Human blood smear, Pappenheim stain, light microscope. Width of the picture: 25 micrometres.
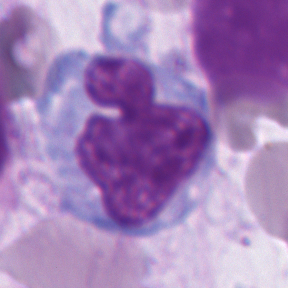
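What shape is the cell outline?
Roughly round.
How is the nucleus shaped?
A smaller upper part joined to a larger lower part, the cleft entering from the left.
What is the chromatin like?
Purple, mottled rather than solid.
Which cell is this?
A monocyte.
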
